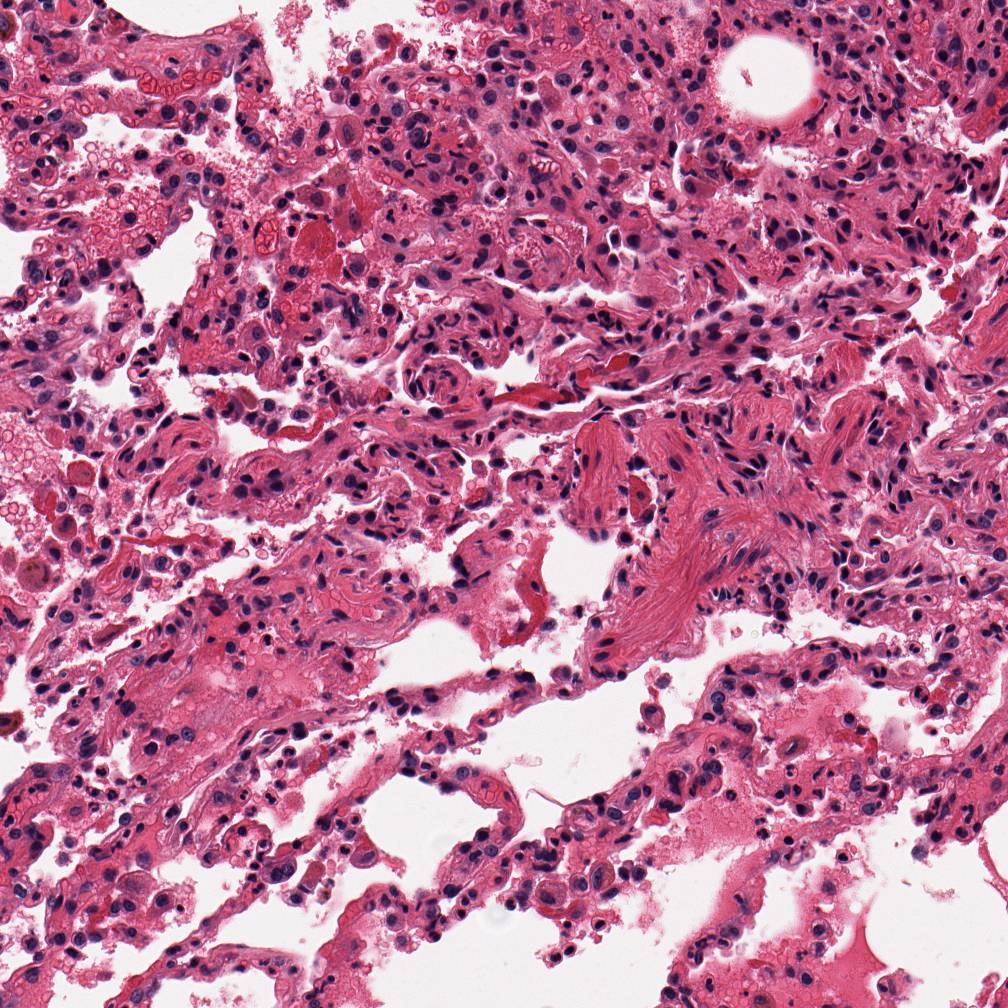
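Lung: irregular spaces separated by thickened, cell-rich septa, the tissue densest in the upper and central part, with more open spaces along the bottom. Many open spaces in the lower half are lined by plump cuboidal cells with dark round nuclei. A few rounded cells near the left edge hold coarse golden-brown pigment. No glands are present.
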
